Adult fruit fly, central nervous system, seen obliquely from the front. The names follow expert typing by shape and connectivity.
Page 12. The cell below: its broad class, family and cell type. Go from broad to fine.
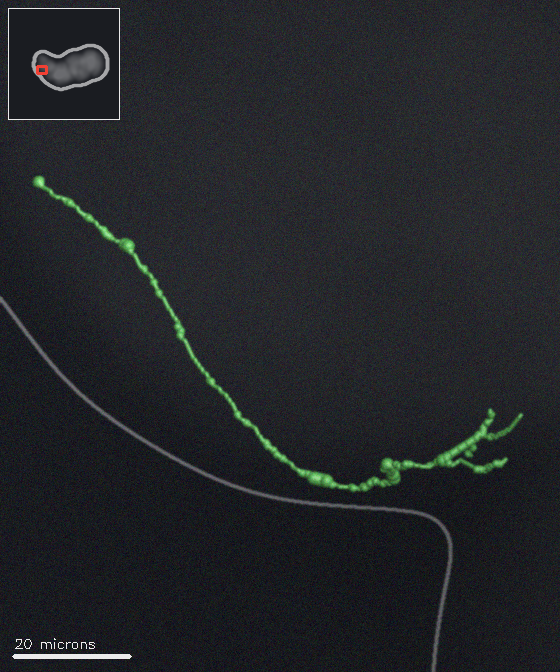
sensory neuron entering the nerve cord; class mechanosensory tactile; SNta36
